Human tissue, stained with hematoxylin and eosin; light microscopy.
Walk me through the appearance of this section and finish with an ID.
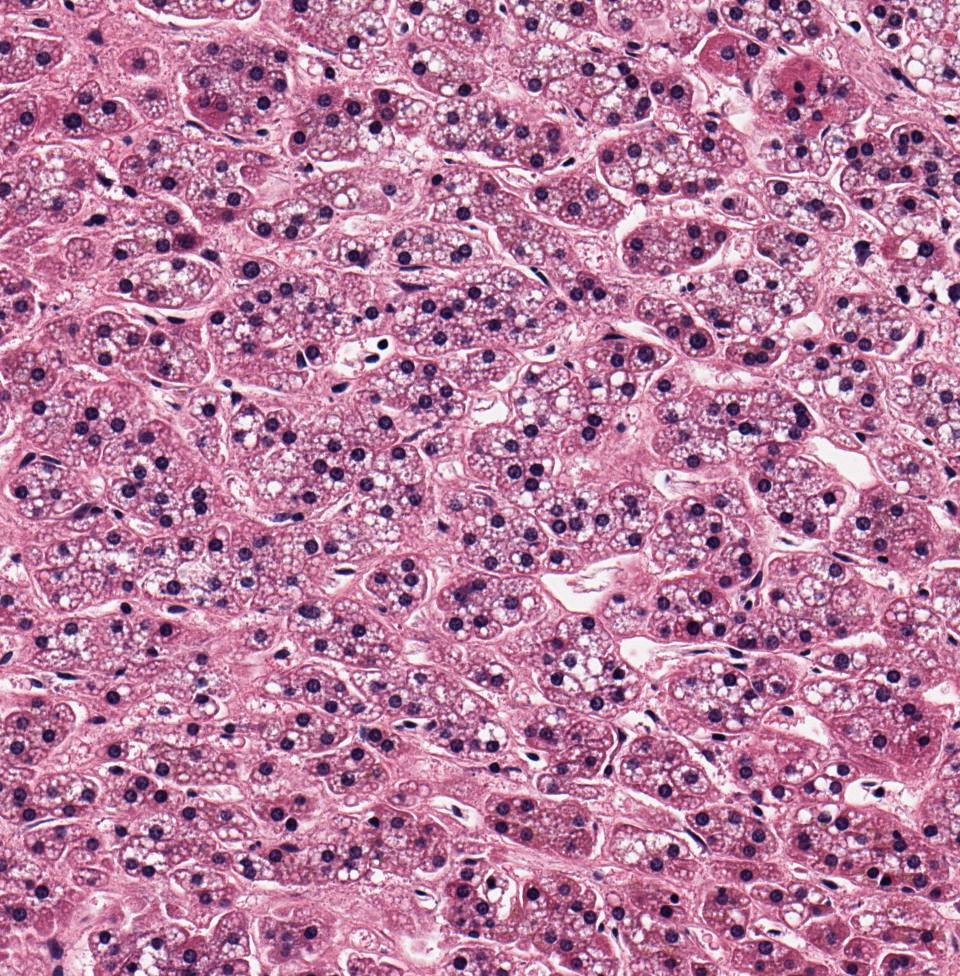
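Across the whole field, cells sit in rounded nests and short cords separated by thin partitions. Most have plenty of cytoplasm packed with small clear vacuoles, so it looks bubbly, and small round dark nuclei, mostly central. At top right, a few cells have denser, more evenly pink cytoplasm with few vacuoles. This is adrenal gland.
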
